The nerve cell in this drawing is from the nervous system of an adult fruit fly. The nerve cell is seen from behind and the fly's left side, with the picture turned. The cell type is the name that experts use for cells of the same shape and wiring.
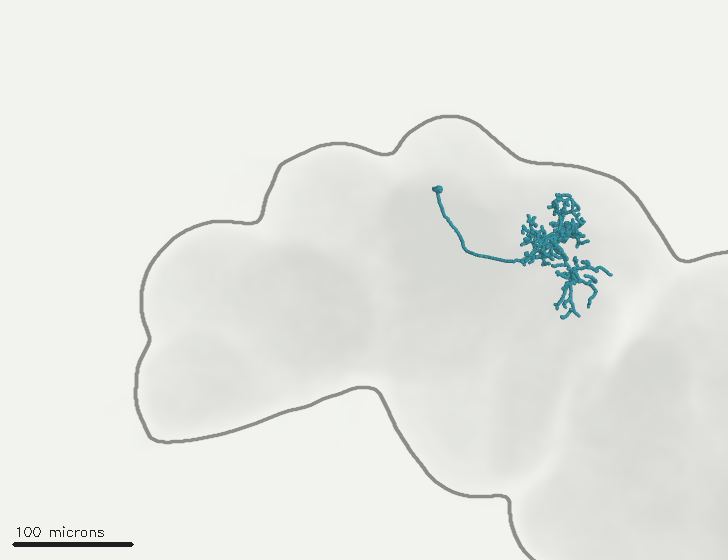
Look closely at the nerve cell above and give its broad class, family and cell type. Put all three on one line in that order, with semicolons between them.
nerve-cord intrinsic neuron; hemilineage 12B; IN12B037_d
